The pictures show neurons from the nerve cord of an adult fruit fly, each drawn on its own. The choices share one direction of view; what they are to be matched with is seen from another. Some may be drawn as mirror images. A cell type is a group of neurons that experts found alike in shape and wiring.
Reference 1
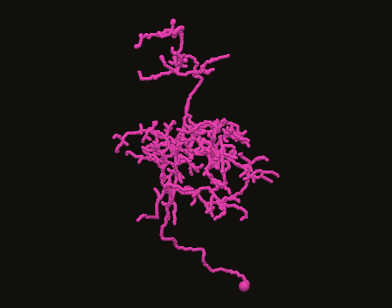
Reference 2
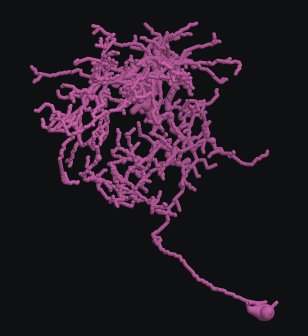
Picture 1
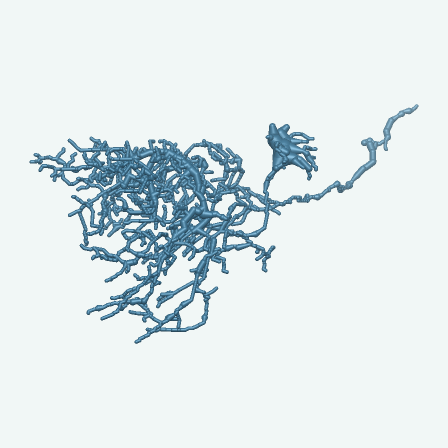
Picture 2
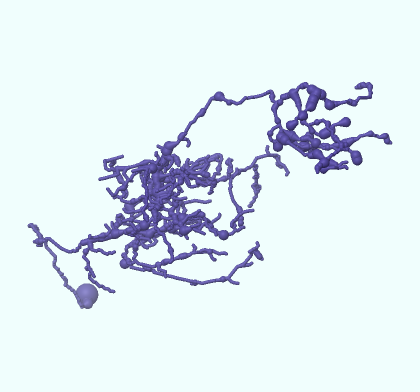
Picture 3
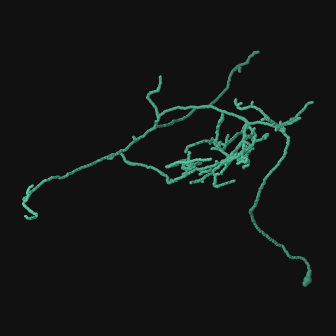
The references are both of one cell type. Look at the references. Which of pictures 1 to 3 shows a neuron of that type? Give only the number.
2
